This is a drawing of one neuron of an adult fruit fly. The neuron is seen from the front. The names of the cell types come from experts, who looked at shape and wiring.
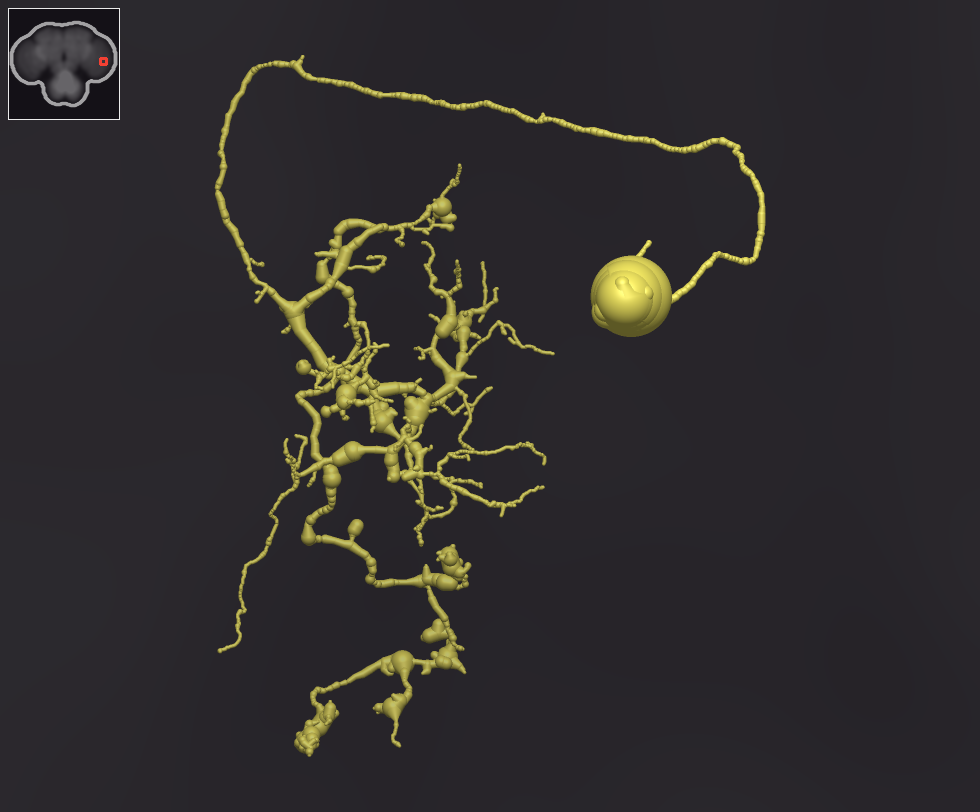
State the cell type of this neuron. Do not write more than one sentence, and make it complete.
The cell type held by this neuron is Cm2.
